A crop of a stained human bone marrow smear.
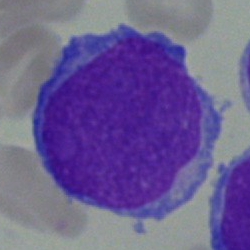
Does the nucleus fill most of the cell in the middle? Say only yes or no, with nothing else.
Yes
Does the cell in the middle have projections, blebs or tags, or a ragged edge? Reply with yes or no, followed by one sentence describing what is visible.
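Yes. Small blunt projections stand out from the surface, including one at the bottom edge.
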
